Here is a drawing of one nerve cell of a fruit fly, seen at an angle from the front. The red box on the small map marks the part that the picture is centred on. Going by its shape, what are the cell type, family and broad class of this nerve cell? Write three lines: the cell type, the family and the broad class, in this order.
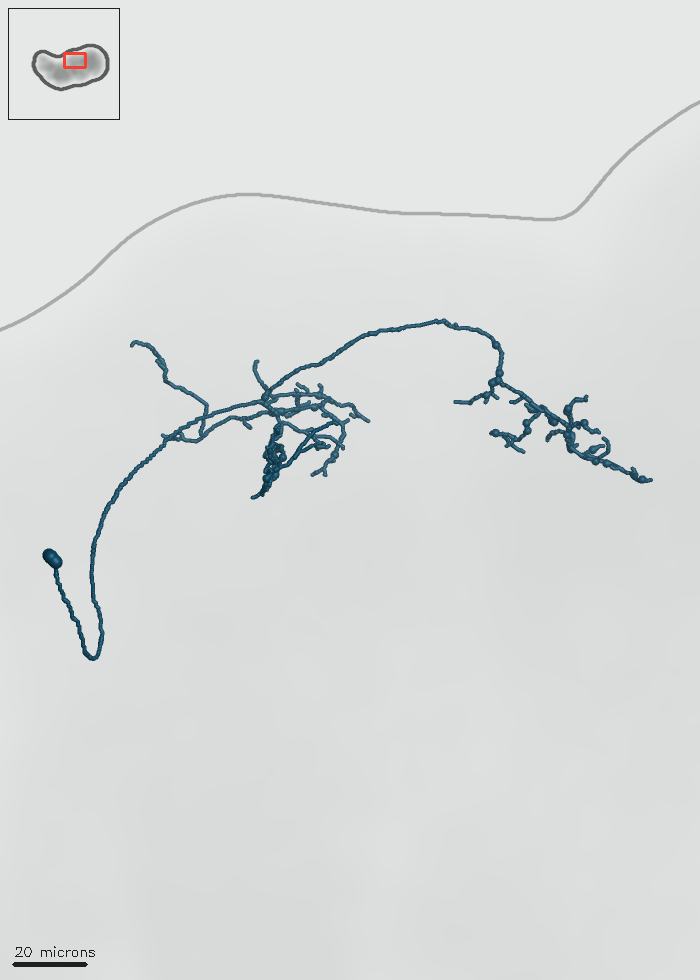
CB2577
hemilineage SIPa1_ventral
central-brain intrinsic neuron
